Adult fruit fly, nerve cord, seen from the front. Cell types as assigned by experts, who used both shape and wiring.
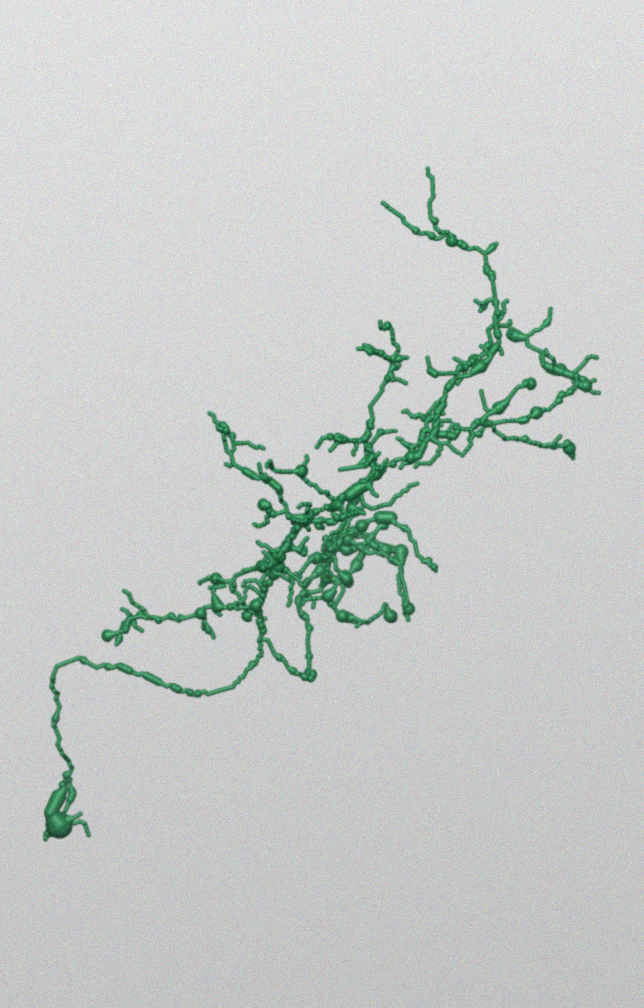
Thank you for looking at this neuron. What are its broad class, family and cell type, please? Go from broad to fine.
nerve-cord intrinsic neuron; hemilineage 14A; IN14A039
